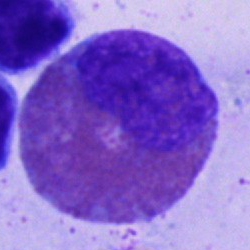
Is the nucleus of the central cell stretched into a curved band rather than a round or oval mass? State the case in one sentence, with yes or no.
No, this cell has one compact round or oval nucleus.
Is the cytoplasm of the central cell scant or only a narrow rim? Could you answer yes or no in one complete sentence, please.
No, it is abundant cytoplasm that surrounds its nucleus.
